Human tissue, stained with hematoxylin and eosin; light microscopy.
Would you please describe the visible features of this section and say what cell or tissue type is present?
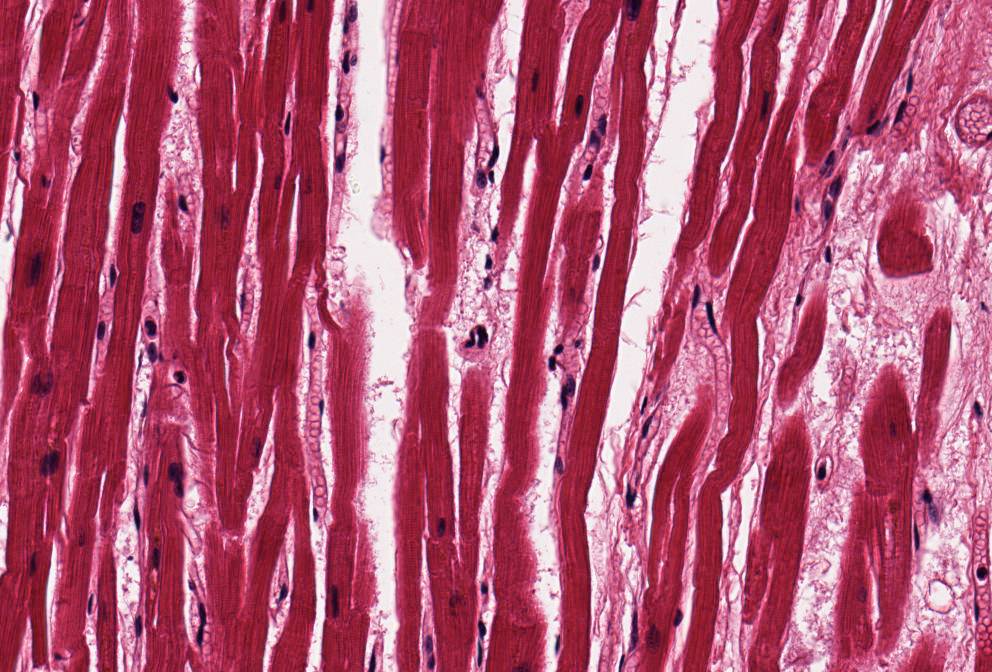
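See how these muscle fibres branch and join their neighbours? Fine cross-striations run along the deep pink fibres, and each fibre carries oval nuclei in its centre. Over on the right, several fibres are cut obliquely, so they show as short rounded profiles. It's the atrial appendage of the heart.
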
